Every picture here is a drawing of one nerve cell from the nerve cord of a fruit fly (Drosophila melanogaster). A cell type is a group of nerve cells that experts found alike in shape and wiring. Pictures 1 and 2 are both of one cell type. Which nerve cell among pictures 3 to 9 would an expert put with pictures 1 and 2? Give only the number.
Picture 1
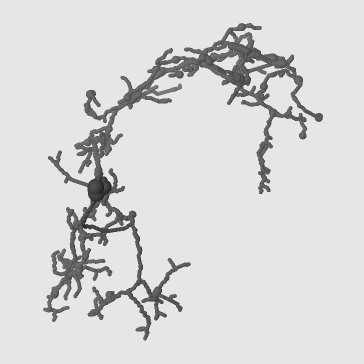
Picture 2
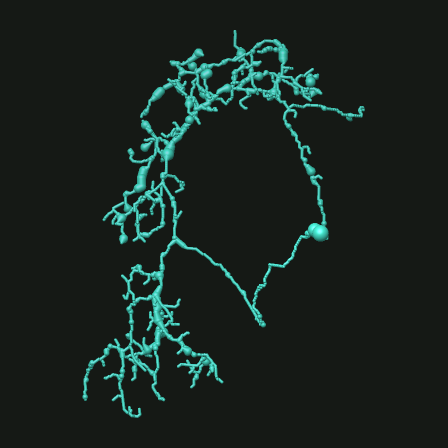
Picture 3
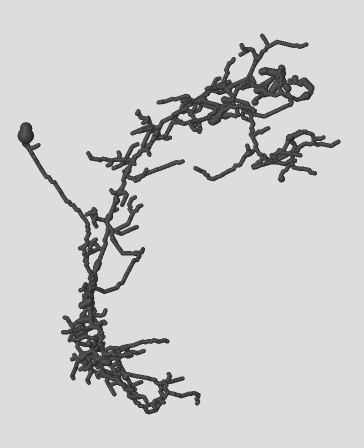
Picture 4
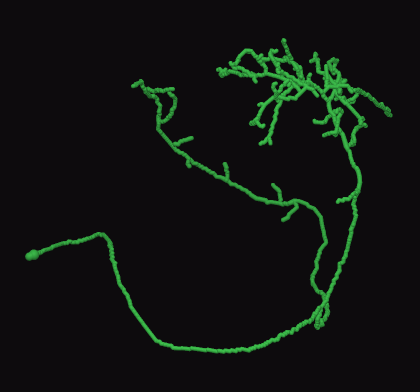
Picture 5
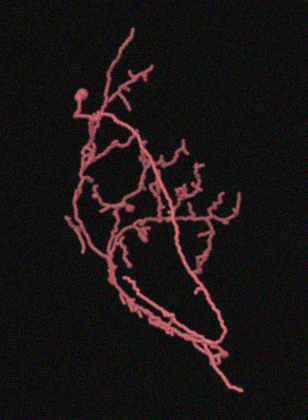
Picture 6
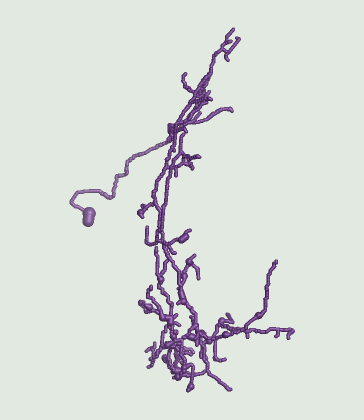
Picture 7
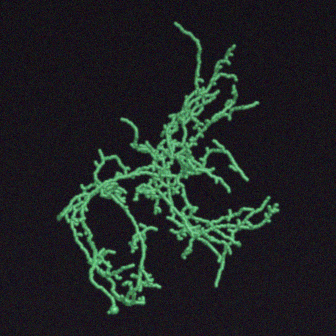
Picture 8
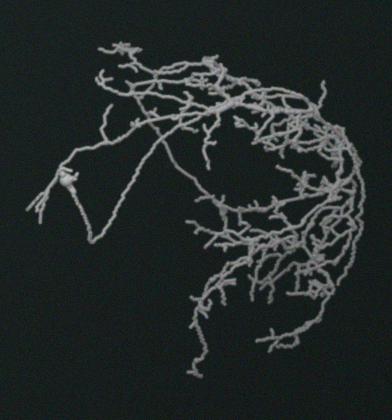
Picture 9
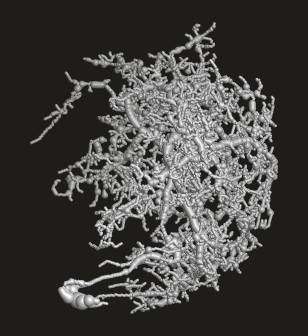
3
